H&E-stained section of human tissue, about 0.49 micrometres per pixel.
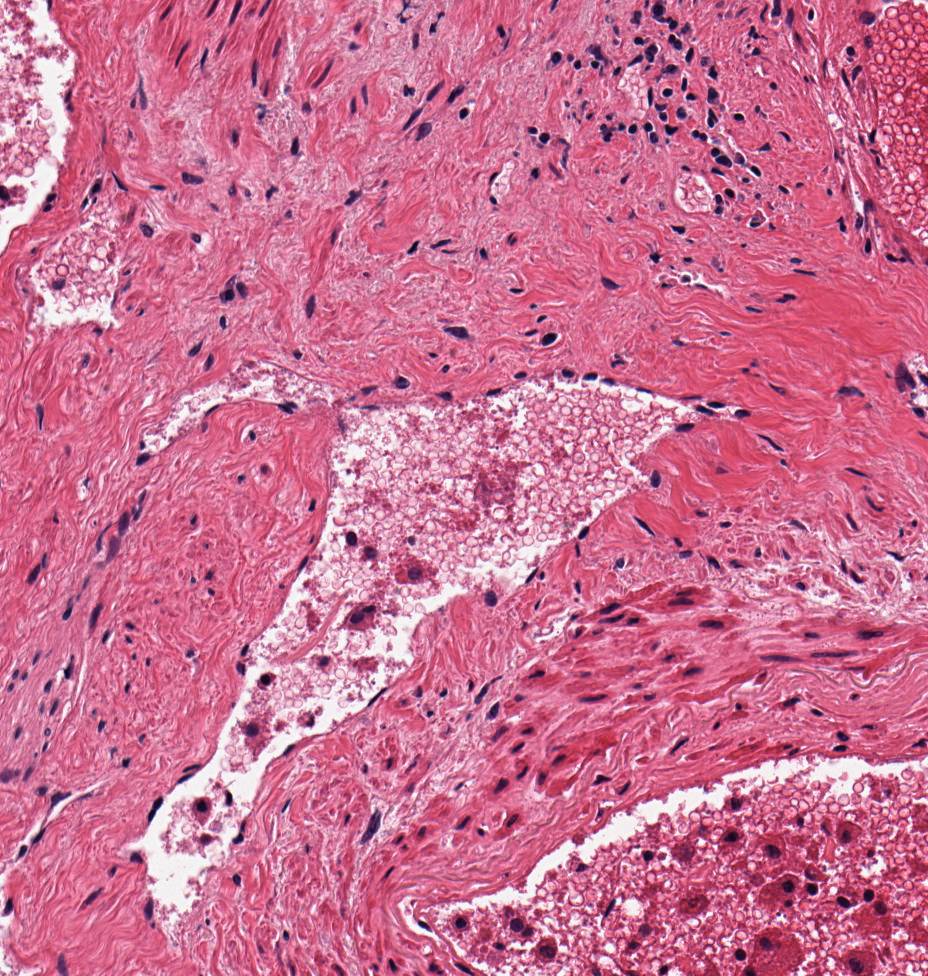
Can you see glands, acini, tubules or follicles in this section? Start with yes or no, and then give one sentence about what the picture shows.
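No. No glands or surface epithelium are present in the field.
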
